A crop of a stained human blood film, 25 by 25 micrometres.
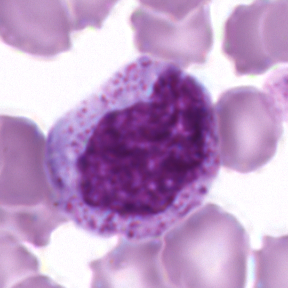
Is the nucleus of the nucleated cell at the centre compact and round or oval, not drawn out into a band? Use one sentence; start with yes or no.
Yes, there is one compact round or oval nucleus in this cell.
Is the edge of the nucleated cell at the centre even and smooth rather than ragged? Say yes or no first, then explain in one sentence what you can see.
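Yes. The cell outline is round and smooth.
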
